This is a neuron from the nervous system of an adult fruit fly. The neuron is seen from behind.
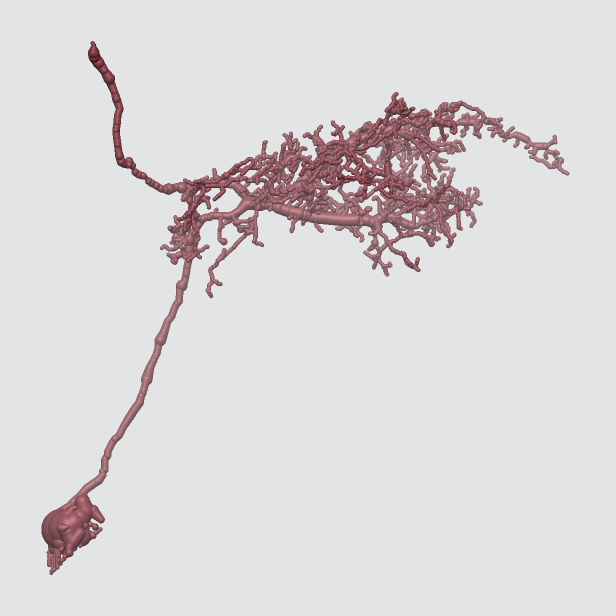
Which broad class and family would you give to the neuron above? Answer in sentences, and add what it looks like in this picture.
Its broad class is motor neuron of the nerve cord. Its family is hemilineage 03B. The picture shows more than a hundred branch ends. As drawn here it is about as wide as it is tall.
